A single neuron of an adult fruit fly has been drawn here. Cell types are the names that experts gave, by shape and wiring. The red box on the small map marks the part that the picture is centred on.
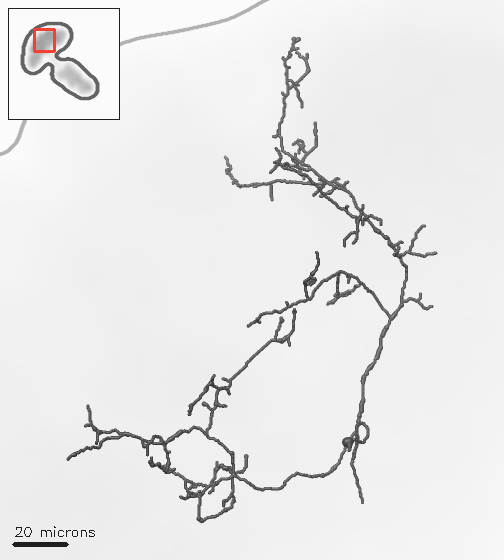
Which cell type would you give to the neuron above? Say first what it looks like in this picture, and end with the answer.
It lies in the brain. By the scale bar it is about 180 microns tall in this view. The picture shows dozens of branch ends. Its broad class is central-brain intrinsic neuron. The cell type is CL228.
